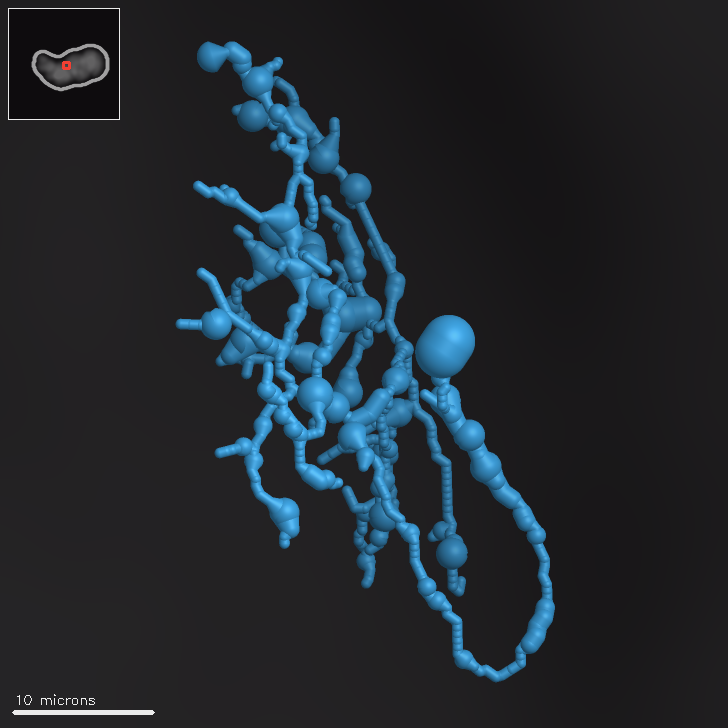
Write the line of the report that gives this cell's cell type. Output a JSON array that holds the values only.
["Dm10"]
